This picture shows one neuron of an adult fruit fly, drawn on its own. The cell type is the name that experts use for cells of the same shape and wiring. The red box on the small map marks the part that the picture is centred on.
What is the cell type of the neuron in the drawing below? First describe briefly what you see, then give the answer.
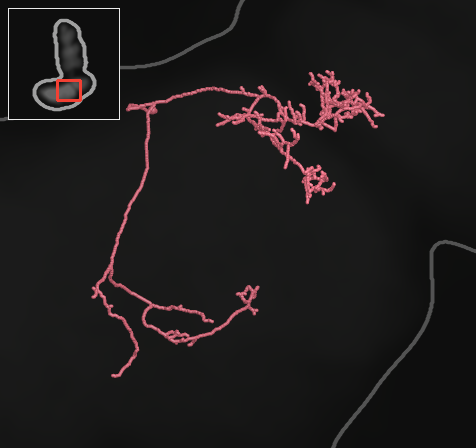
The picture shows dozens of branch ends. As drawn here it is about as wide as it is tall. Its broad class is visual projection neuron. The cell type is LoVP77.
